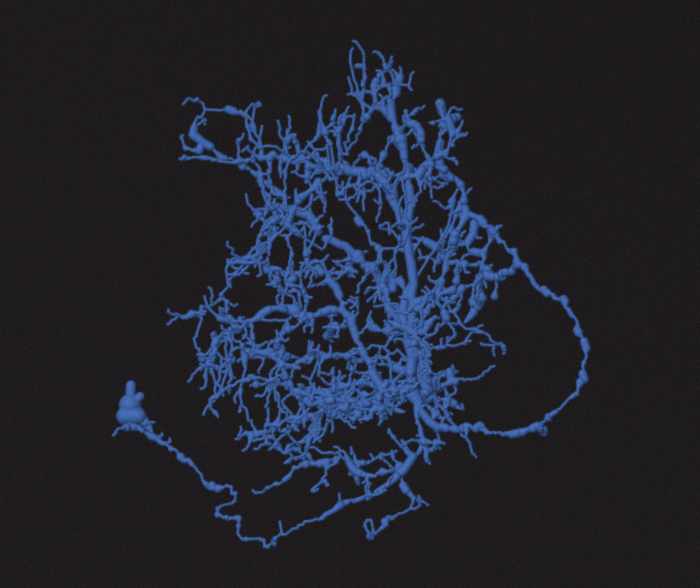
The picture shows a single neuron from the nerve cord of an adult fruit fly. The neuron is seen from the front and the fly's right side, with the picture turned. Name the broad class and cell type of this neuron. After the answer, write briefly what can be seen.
Its broad class is nerve-cord intrinsic neuron. The cell type is INXXX466. The picture shows more than a hundred branch ends. As drawn here it is about as wide as it is tall.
